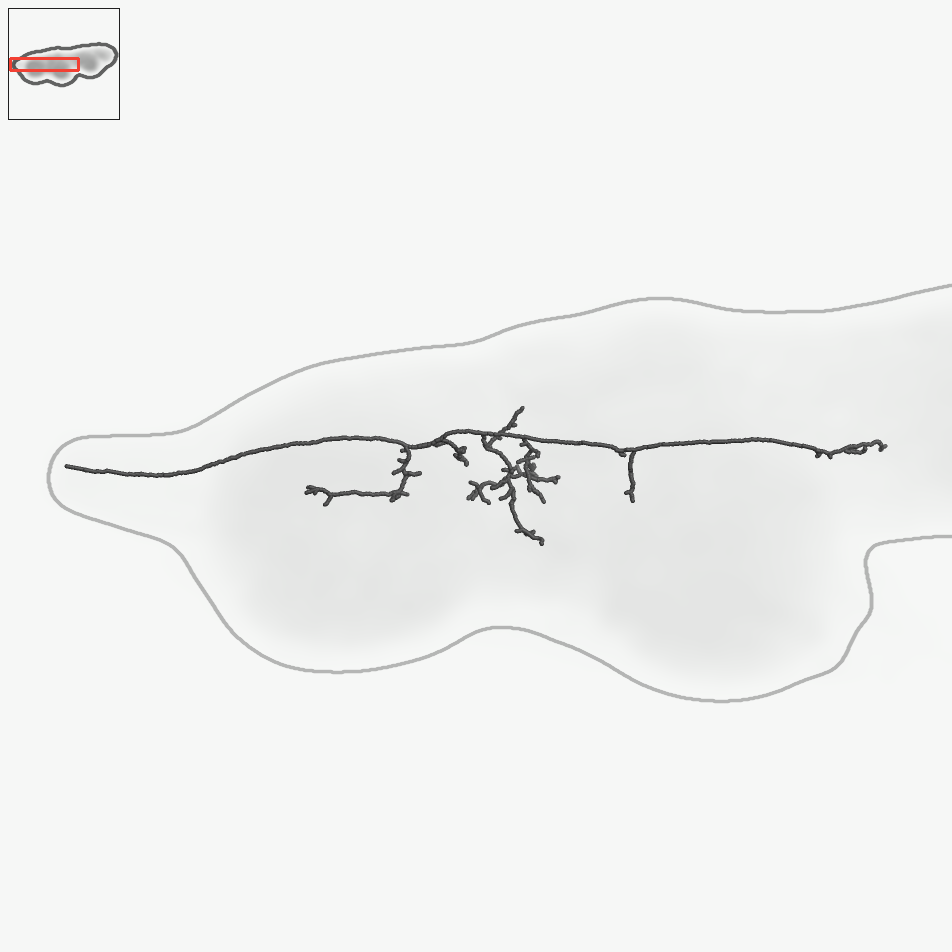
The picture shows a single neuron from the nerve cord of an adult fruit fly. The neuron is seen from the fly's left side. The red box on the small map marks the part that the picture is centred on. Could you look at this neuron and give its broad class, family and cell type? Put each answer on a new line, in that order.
descending neuron
DNpe
DNpe042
